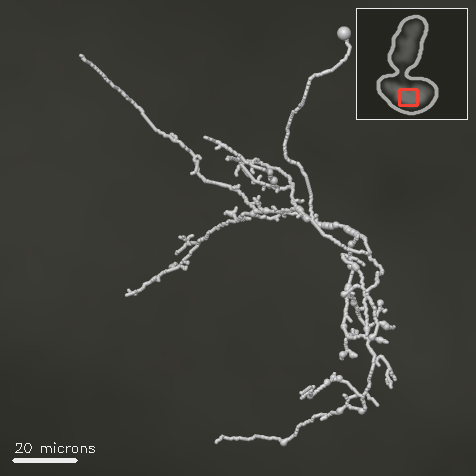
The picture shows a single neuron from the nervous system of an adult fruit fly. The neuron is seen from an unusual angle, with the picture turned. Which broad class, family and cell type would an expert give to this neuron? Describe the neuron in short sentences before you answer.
It is in the brain and does not reach the nerve cord. By the scale bar it is about 130 microns tall in this view. Dozens of branch ends can be seen. It is a central-brain intrinsic neuron. The family is hemilineage DM4_dorsal. Its cell type is SMP412.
